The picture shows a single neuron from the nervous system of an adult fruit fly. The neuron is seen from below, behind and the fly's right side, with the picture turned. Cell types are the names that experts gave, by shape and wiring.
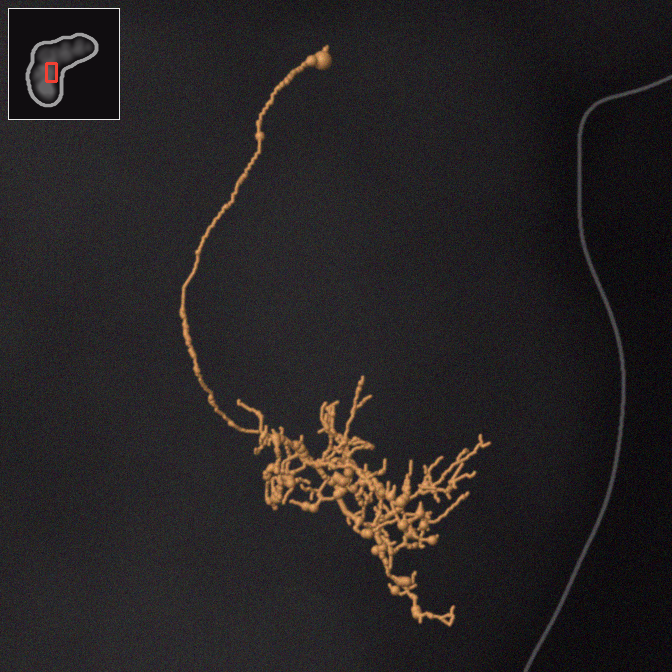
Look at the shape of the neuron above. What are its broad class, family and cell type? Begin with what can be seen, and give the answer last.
The cell body is at the top of the picture. The picture shows dozens of branch ends. It is a central-brain intrinsic neuron. The family is hemilineage SLPal1. It is of cell type SLP025.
